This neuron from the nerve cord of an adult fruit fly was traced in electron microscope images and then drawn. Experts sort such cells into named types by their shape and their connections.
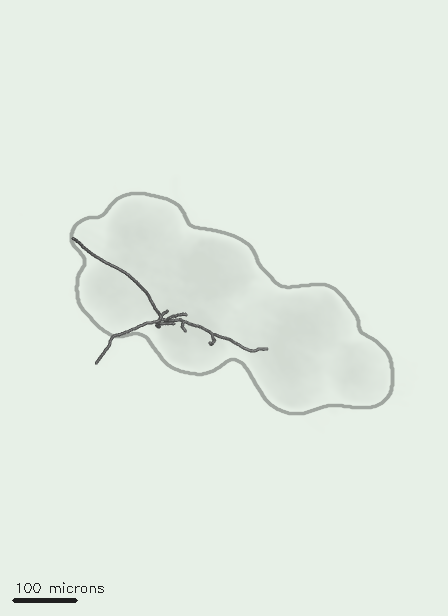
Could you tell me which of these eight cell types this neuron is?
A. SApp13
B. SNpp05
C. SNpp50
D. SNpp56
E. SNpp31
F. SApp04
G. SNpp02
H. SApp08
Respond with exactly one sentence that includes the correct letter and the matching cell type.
Among the options, A names the cell type of the neuron, namely SApp13.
